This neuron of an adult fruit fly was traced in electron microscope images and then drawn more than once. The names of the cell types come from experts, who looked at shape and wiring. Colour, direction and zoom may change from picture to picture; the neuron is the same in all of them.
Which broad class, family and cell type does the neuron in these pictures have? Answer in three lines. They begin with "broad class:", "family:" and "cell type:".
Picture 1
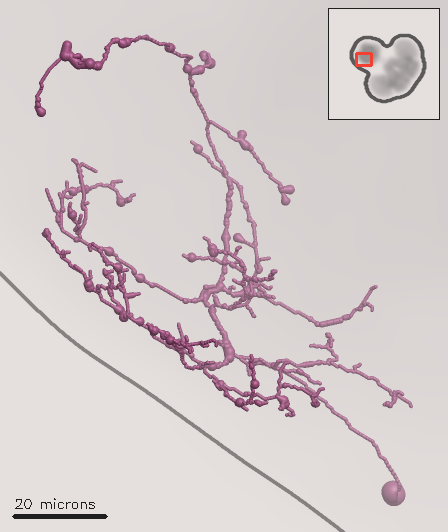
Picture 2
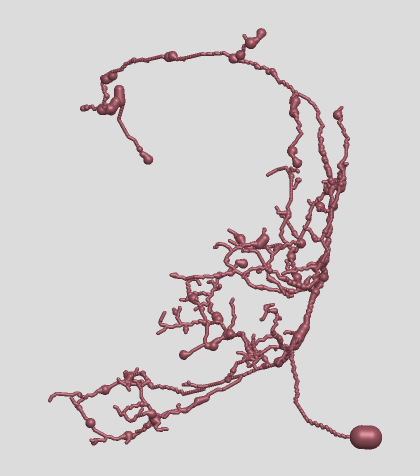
broad class: nerve-cord intrinsic neuron
family: hemilineage 09A
cell type: IN09A066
